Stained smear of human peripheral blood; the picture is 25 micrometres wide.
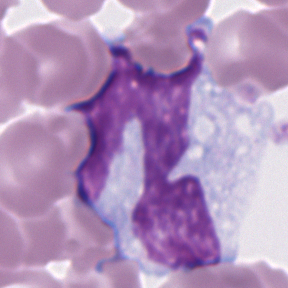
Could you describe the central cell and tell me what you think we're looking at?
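The nucleus is irregularly folded, and a narrower band joins its lower lobe to the upper part. Pale grey-blue cytoplasm lies mostly to the right of the nucleus. Many small clear vacuoles are present within that cytoplasm. The cell is a monocyte.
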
